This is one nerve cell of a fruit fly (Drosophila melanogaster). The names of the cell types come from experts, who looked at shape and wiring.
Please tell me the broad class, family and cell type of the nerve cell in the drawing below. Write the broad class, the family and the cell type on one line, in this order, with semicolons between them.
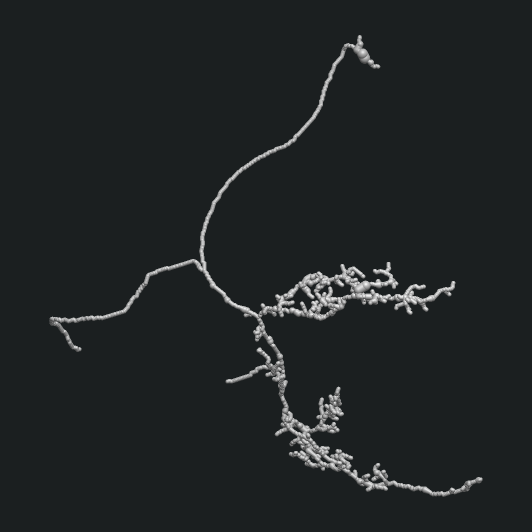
nerve-cord intrinsic neuron; hemilineage 23B; IN23B037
